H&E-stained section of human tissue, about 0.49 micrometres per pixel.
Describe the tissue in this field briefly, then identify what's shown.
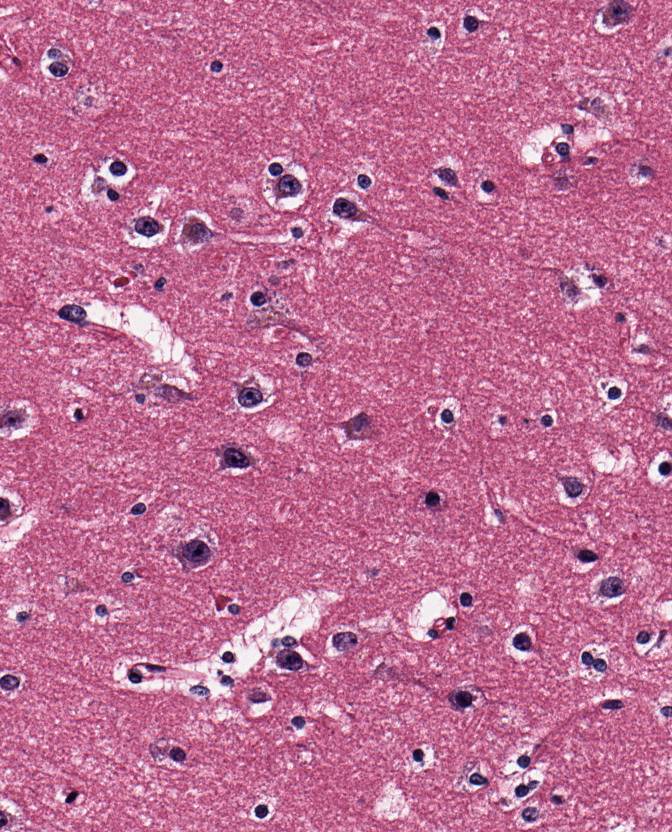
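Cells here sit singly, scattered through a finely granular pink matrix, and there are no glands, tubules or epithelium. That background is granular to fibrillary, not collagenous bundles. Small round dark nuclei, uniformly stained with little visible cytoplasm, are everywhere and outnumber the neurons. Two elongated thin-walled vessels lie in the left half, mid-left and lower left-centre, each surrounded by a clear space. It's cerebral cortex.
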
